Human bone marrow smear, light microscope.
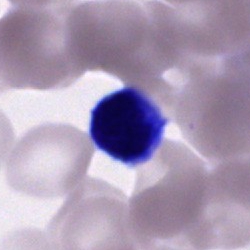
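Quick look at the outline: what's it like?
Roughly round, with a few slightly flattened, angular edges.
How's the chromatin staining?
Dense and very dark blue-purple, all the way through.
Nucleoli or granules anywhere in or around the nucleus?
Neither is visible.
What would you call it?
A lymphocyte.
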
